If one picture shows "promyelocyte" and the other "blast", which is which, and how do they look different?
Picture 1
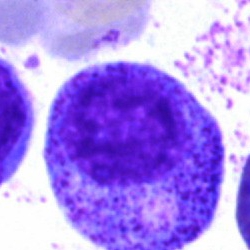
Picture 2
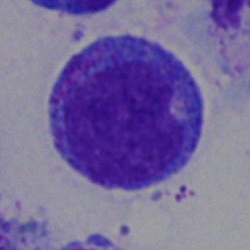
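First, the assignment: picture 1 is the promyelocyte, picture 2 the blast. Second, outlines: both are smooth, round in the blast and round to slightly oval in the promyelocyte. Third, granules: many dark purple granules are scattered through the promyelocyte's cytoplasm.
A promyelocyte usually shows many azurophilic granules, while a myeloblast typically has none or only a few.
Fourth, amount of cytoplasm: in the blast it forms only a thin rim around the nucleus.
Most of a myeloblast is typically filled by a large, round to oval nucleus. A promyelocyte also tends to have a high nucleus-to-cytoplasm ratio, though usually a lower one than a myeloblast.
Fifth, chromatin: the promyelocyte's stains deep purple with a mottled, blotchy texture. Last, the blast shows a small pale area at the right edge of its nucleus and touches no neighbouring cell.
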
